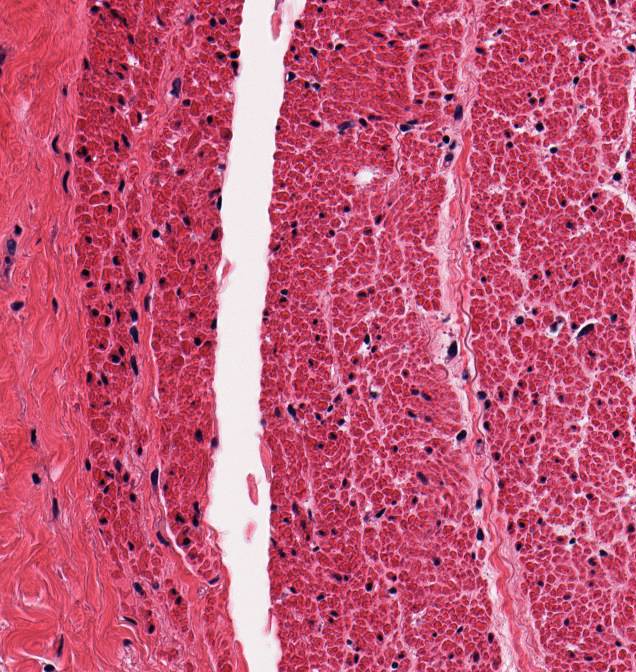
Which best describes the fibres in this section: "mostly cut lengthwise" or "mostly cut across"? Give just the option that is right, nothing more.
Mostly cut across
